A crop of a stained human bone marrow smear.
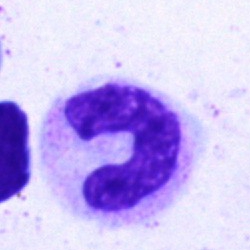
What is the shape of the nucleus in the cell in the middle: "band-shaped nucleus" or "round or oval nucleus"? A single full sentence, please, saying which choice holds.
In this cell, the nucleus is a bent band with no separate lobes.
